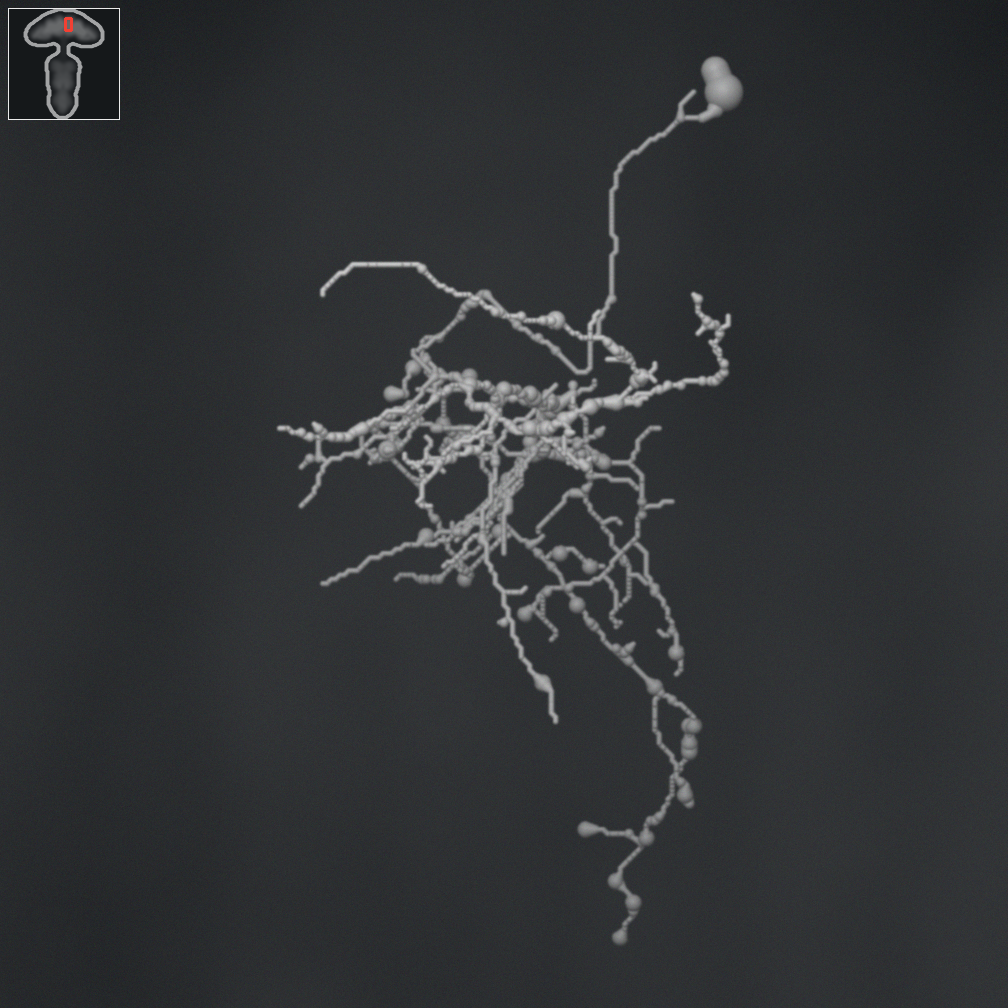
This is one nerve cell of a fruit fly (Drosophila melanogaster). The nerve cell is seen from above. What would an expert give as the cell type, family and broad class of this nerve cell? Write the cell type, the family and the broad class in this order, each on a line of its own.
GNG390
hemilineage TRdl_b
central-brain intrinsic neuron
